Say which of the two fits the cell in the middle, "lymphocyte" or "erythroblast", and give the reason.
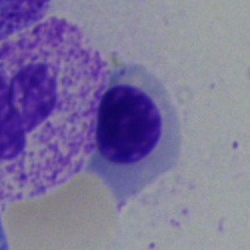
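It's an erythroblast.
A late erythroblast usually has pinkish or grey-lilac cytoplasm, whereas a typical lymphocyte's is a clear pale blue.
Here it is pale greyish-blue, and that grey cast leans toward the erythroblast.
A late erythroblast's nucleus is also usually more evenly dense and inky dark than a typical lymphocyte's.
This chromatin is dense and dark purple, in keeping with that. The nucleus sits off-centre to the left, with most cytoplasm to its right and below.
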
